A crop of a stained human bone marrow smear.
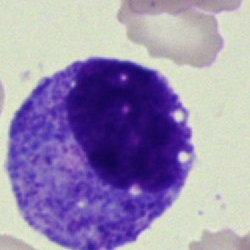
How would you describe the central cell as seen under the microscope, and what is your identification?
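This cell has a round, smooth outline. Its nucleus sits off-centre, toward the upper right of the cell. A broad crescent of cytoplasm lies on the left and lower sides of the nucleus, and it is packed with many purple granules. This cell is a promyelocyte.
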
